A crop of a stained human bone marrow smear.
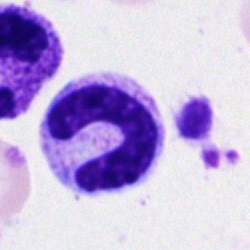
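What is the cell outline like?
Round and smooth.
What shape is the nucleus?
A single thick curved band shaped like a horseshoe, its opening facing left.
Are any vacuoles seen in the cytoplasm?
None.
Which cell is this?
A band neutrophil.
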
